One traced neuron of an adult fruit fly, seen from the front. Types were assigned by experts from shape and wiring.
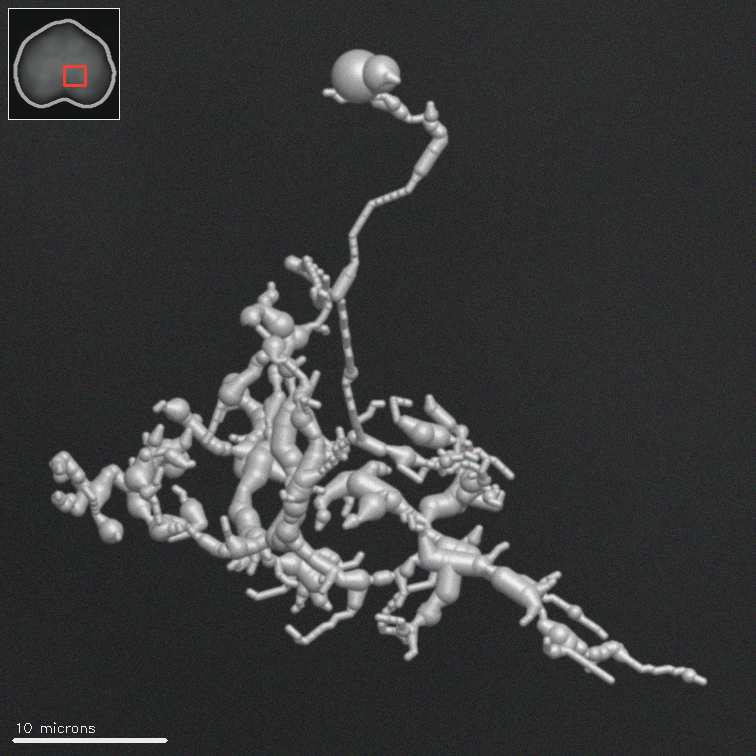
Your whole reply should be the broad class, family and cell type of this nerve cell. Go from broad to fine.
nerve-cord intrinsic neuron; hemilineage 09A; IN09A091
